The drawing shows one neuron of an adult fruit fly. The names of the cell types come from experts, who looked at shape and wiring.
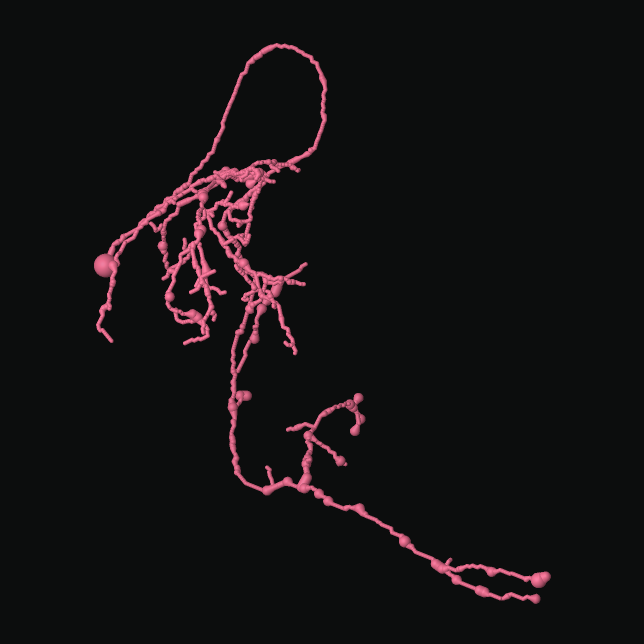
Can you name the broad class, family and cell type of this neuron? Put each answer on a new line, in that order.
central-brain intrinsic neuron
hemilineage LHl1
CB3393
